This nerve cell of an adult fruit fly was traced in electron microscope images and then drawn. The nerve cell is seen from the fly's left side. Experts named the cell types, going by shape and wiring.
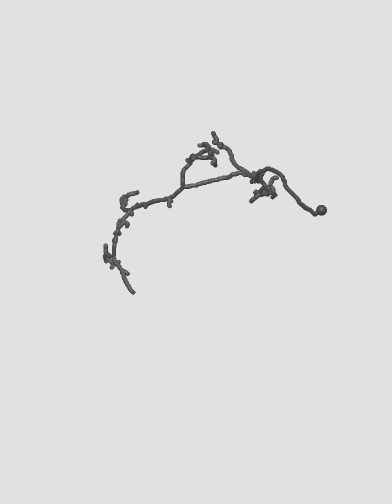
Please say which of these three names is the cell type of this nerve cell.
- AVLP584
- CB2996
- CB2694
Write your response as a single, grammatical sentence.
As a matter of cell type, the nerve cell is CB2996.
